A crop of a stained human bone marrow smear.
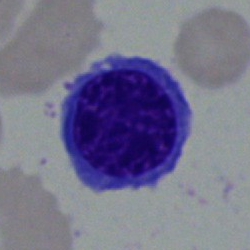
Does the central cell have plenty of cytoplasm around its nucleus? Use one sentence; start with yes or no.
No, rather than abundant, the cytoplasm of the cell is scant.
